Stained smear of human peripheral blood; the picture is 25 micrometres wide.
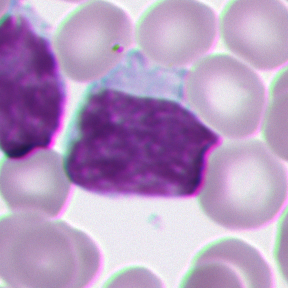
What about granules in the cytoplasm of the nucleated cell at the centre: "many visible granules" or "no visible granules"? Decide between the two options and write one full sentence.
No visible granules are present in the cytoplasm of the cell.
